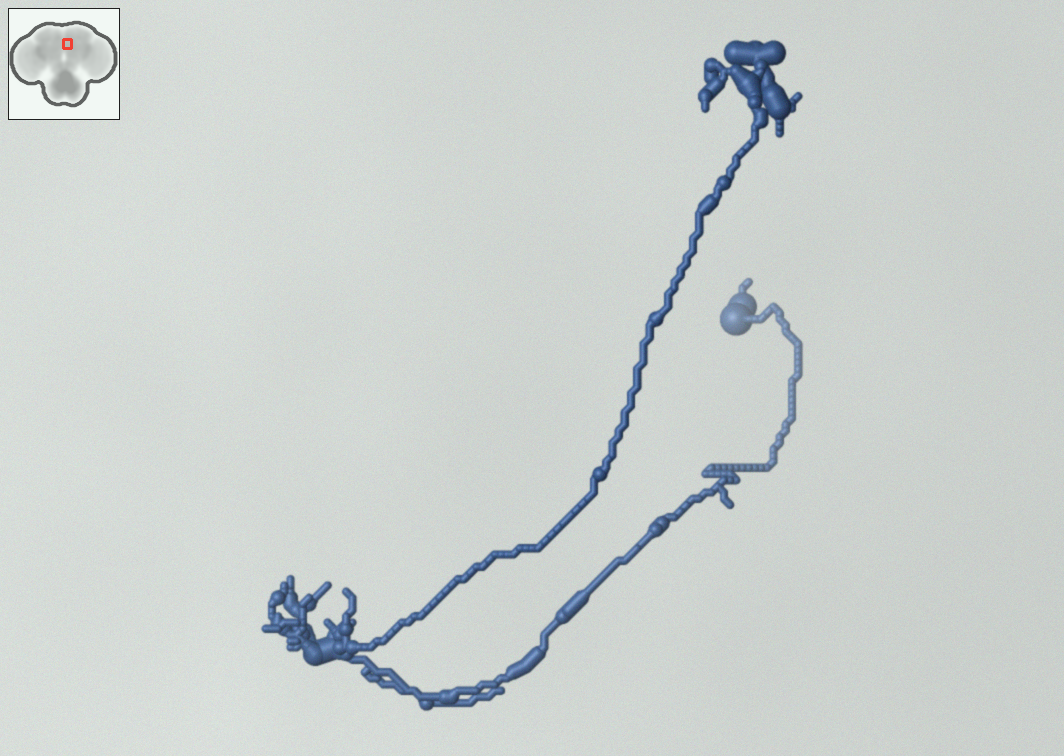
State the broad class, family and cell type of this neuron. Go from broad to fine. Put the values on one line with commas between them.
central-brain intrinsic neuron, class CX, vDeltaA_a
